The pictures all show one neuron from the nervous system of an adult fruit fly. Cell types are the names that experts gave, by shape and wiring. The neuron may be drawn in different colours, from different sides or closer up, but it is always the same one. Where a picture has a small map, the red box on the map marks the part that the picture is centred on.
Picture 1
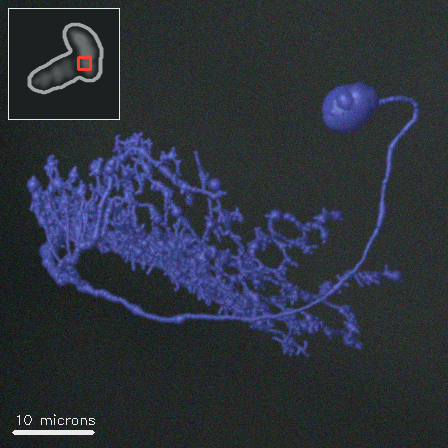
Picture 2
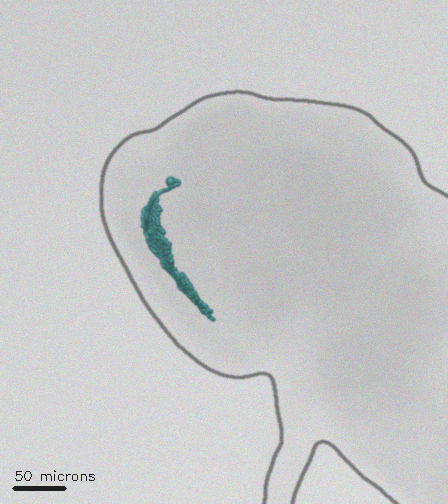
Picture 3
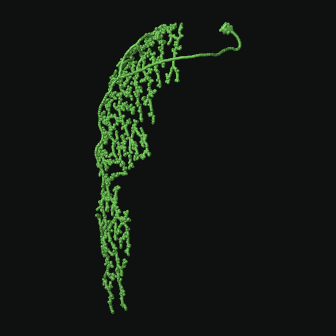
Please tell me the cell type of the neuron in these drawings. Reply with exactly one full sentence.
This neuron is a member of the Li28 cell type.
